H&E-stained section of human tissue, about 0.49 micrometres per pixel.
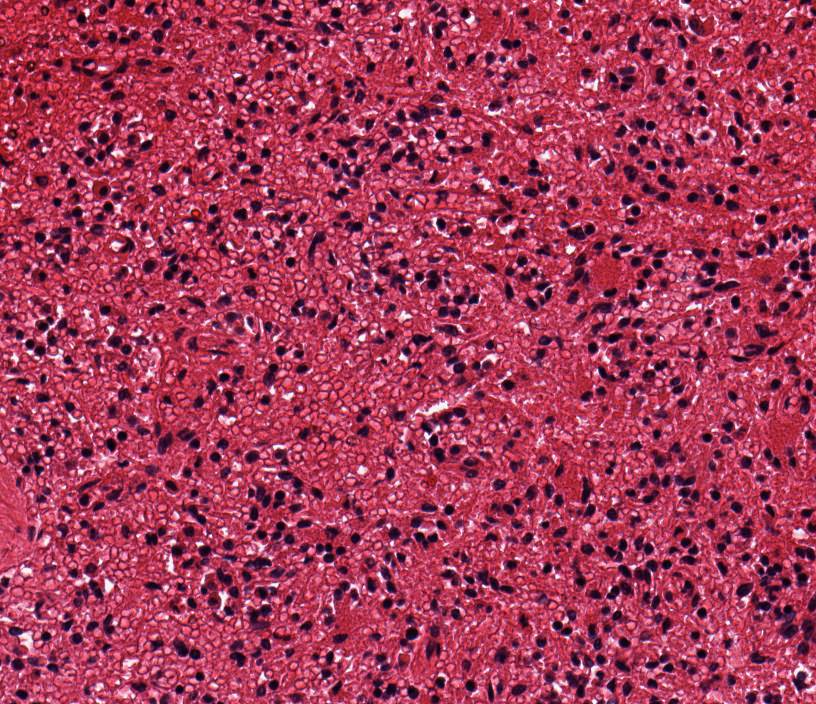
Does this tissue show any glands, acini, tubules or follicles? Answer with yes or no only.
No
